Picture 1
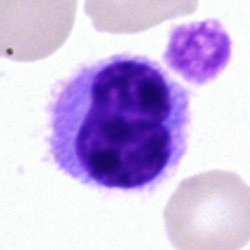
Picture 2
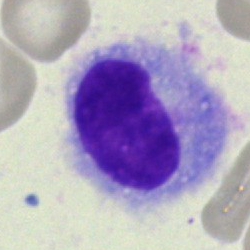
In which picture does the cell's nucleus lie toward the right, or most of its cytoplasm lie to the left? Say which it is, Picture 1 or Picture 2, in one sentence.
The cell shown in picture 1 carries its nucleus toward the right.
